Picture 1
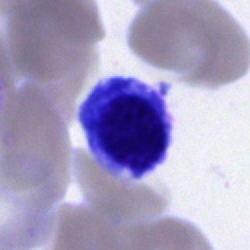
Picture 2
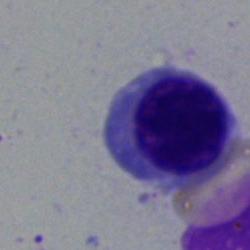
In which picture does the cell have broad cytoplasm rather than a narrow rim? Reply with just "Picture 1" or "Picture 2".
Picture 2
